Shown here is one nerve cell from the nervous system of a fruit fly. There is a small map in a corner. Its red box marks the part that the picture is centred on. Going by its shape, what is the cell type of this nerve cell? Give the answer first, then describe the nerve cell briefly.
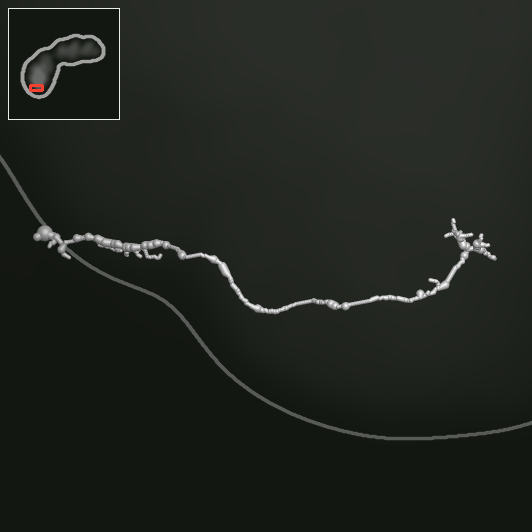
It is of cell type L3. Its broad class is optic-lobe intrinsic neuron. Its cell body lies on the left of the picture. In this view it is more than twice as wide as it is tall.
